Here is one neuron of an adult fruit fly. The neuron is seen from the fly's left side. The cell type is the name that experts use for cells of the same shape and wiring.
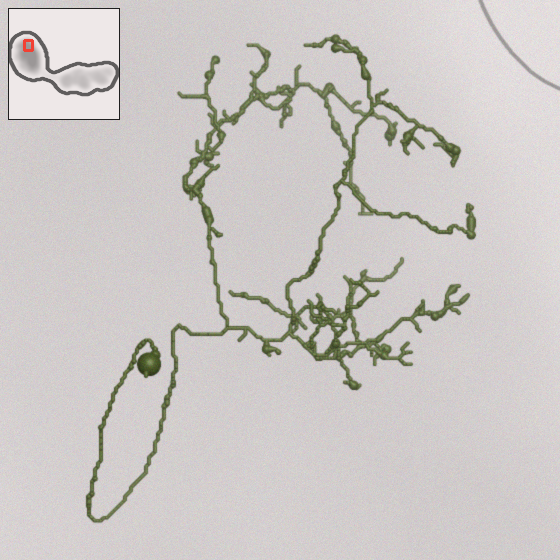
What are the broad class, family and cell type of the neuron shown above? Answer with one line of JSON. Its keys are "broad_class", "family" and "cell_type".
{"broad_class": "central-brain intrinsic neuron", "family": "hemilineage LHl4_dorsal", "cell_type": "CB2770"}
